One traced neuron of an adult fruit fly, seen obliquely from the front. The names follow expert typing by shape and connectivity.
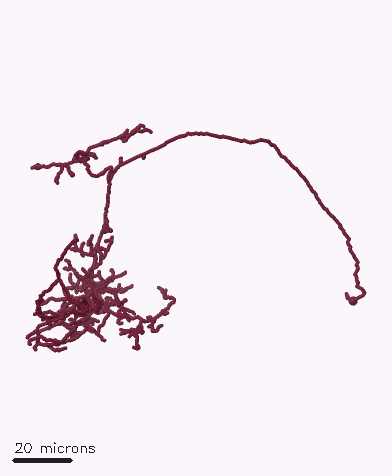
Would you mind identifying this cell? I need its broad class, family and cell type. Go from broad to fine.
nerve-cord intrinsic neuron; hemilineage 12B; IN12B059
